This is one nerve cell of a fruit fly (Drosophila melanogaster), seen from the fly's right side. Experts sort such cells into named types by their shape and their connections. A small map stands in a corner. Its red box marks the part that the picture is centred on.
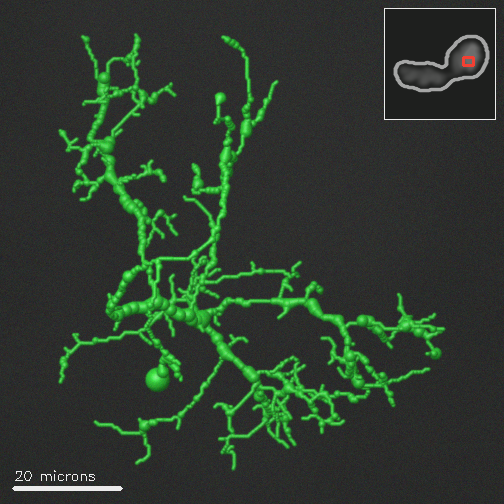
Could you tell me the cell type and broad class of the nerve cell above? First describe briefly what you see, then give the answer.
From top to bottom in the picture it spans about 80 microns. The picture shows dozens of branch ends. It is of cell type CB3201. It is a central-brain intrinsic neuron.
